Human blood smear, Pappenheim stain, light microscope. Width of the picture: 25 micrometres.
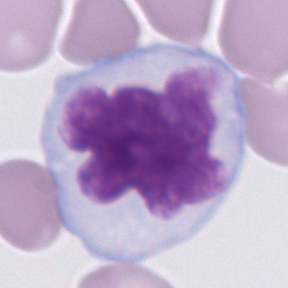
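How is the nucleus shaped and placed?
Irregular, with several broad lobes and notches around its border; it sits near the centre, with cytoplasm on all sides.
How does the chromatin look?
Purple and finely textured, lacy rather than in coarse dark blocks.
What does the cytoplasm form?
A wide, very pale blue-grey rim around the nucleus.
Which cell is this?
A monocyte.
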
